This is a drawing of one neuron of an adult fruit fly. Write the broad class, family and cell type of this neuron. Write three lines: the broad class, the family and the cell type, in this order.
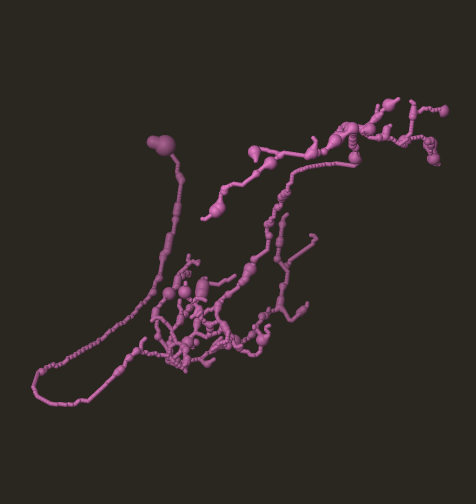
central-brain intrinsic neuron
hemilineage LHp1
LHPV4i3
